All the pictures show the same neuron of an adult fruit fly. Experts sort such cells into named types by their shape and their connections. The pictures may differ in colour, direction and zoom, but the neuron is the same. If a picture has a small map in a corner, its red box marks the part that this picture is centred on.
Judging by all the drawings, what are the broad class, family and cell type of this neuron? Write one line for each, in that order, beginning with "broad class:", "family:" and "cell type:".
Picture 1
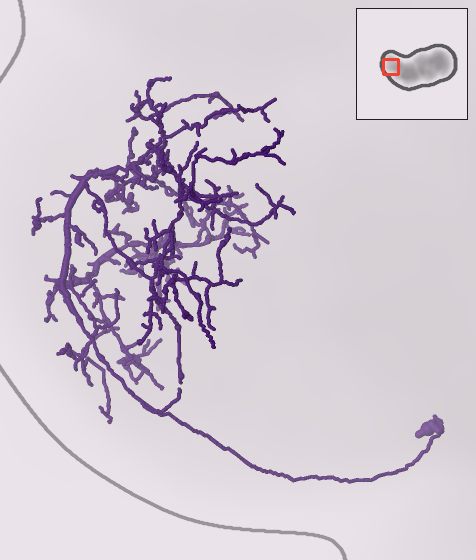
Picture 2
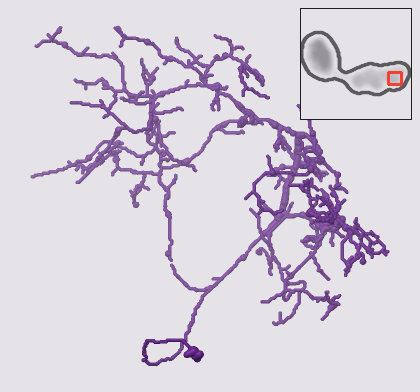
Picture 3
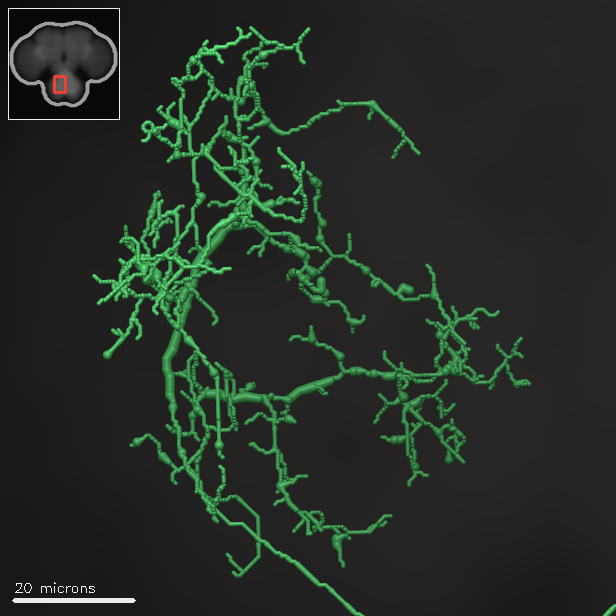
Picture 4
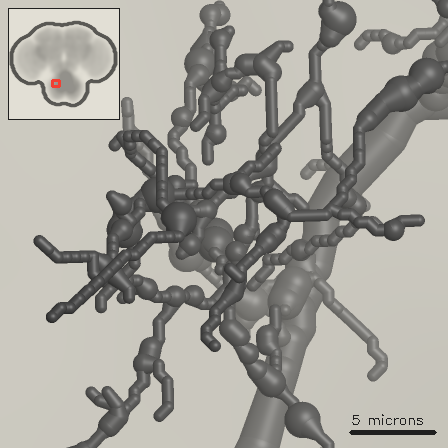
broad class: nerve-cord intrinsic neuron
family: hemilineage 13B
cell type: IN13B048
